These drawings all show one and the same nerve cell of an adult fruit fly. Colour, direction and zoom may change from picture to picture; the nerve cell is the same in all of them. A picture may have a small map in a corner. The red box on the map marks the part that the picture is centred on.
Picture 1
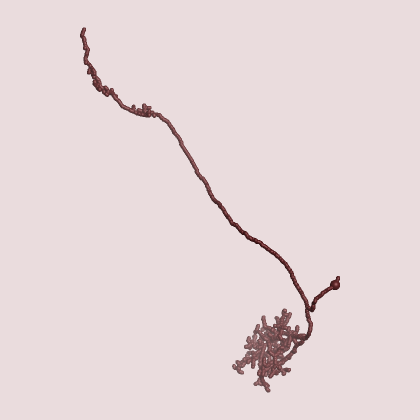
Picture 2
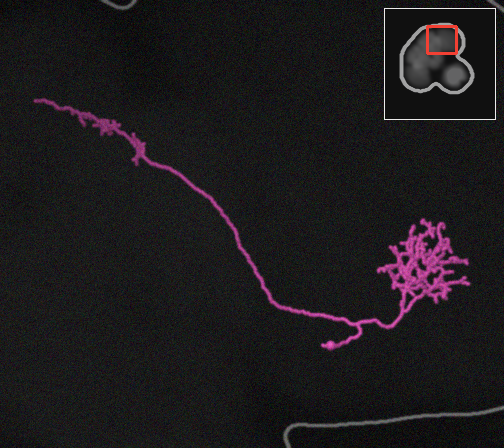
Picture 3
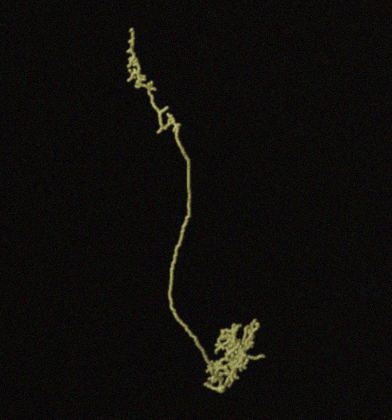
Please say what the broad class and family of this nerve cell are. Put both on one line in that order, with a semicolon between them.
visual projection neuron; MeVP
